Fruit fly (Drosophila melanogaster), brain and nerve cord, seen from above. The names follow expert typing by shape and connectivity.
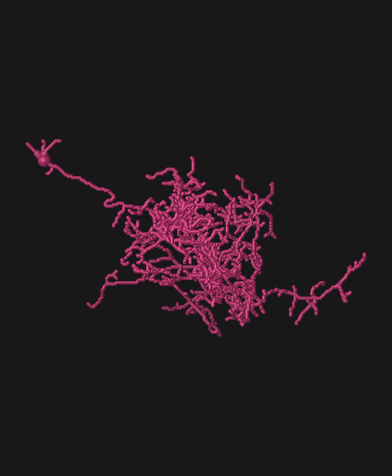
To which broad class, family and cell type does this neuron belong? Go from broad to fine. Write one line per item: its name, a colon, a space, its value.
broad class: central-brain intrinsic neuron
family: hemilineage TRdl_b
cell type: PRW046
